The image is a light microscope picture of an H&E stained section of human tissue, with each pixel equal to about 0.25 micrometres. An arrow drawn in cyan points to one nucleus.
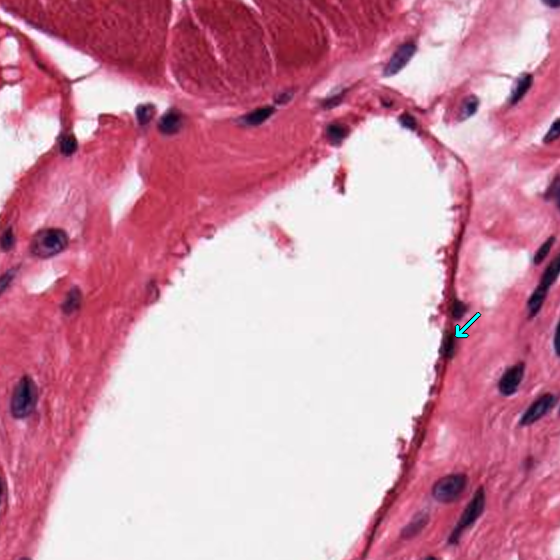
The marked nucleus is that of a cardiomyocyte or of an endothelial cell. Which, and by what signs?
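The marked cell is an endothelial cell. The nucleus is thin, elongated and dark, flattened parallel to the lumen surface. Its nucleus is slimmer and smaller than the plumper oval nuclei in the pink wall beside it. Its cytoplasm is only a very thin dark pink line with no visible bulk around the nucleus. The cell lies in a single thin layer lining the edge of a large empty lumen, resting directly on the pink fibrous wall of the vessel.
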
